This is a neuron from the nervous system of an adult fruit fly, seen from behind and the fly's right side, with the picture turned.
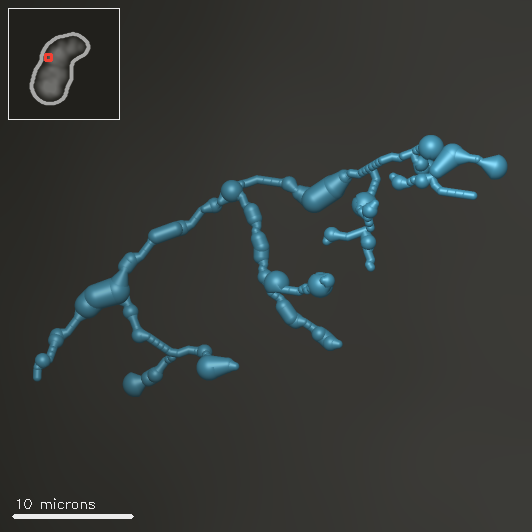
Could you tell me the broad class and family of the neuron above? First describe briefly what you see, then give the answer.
The drawing shows no cell body. By the scale bar it is about 40 microns wide in this view. There are a dozen or fewer branch ends. Its broad class is sensory neuron entering the nerve cord. The name of its family is class mechanosensory tactile.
